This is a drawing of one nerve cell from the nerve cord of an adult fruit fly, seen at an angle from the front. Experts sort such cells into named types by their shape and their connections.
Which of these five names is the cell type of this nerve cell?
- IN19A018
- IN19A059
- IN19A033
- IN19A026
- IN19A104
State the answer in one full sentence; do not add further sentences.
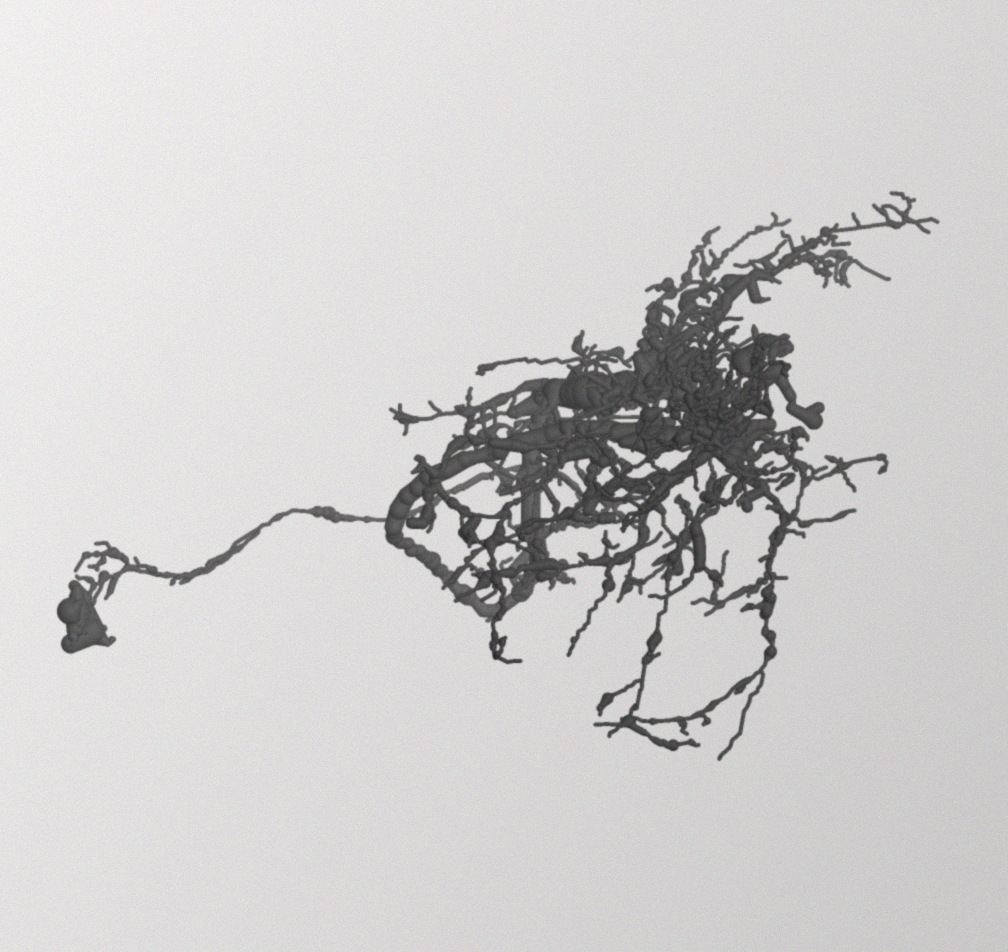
In terms of cell type, the nerve cell is IN19A026.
